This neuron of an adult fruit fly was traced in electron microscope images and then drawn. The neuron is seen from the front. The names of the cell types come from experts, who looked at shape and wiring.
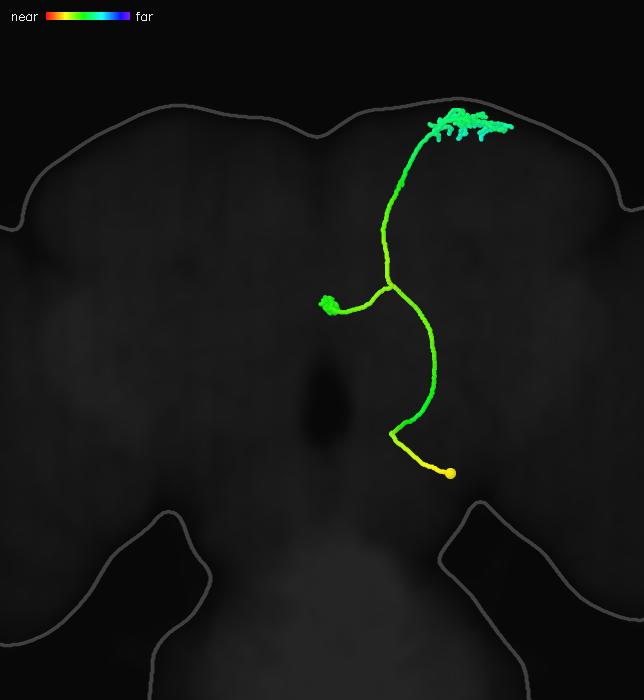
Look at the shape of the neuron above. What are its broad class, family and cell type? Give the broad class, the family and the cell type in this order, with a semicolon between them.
central-brain intrinsic neuron; hemilineage LALv1_dorsal; SA1_c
